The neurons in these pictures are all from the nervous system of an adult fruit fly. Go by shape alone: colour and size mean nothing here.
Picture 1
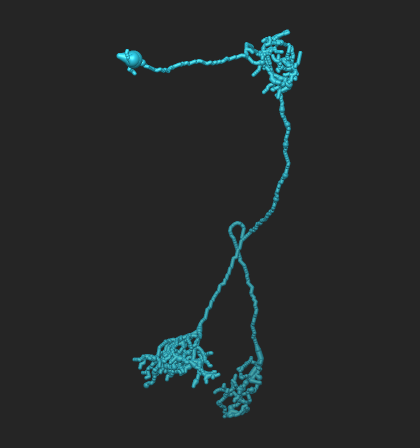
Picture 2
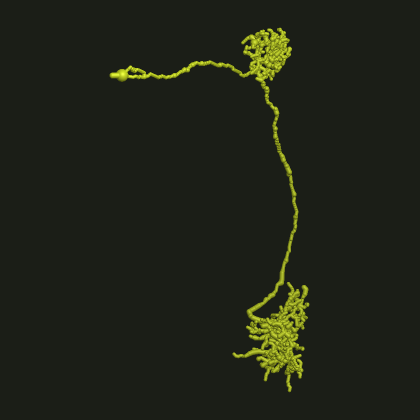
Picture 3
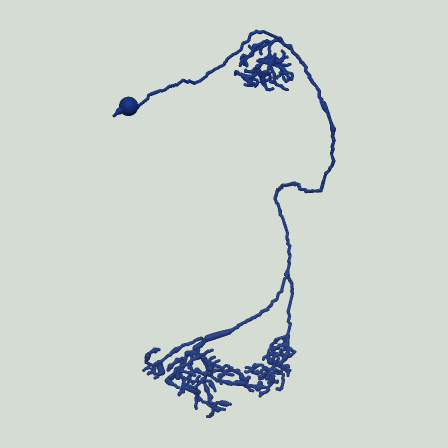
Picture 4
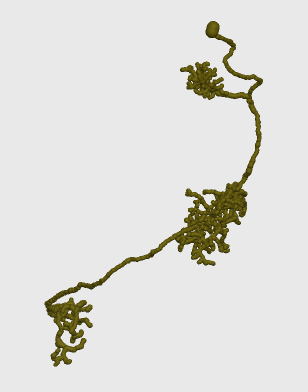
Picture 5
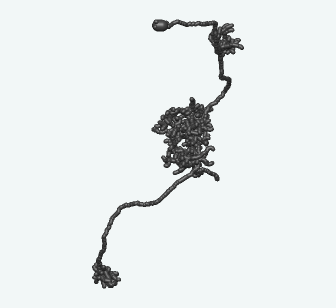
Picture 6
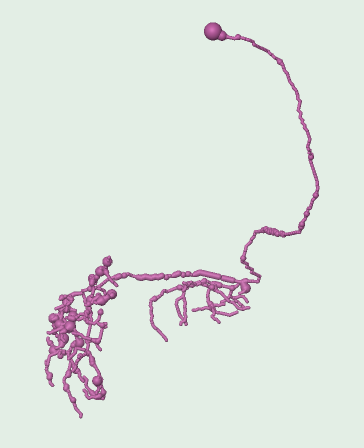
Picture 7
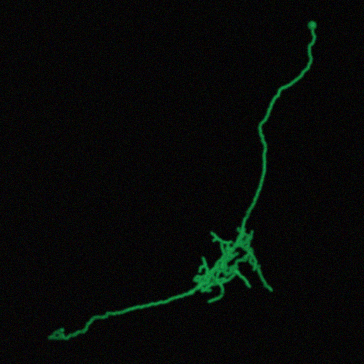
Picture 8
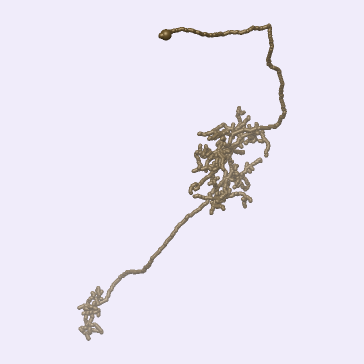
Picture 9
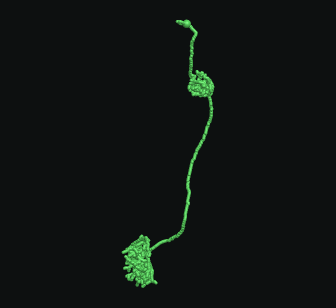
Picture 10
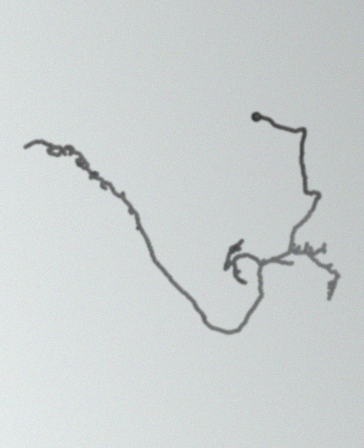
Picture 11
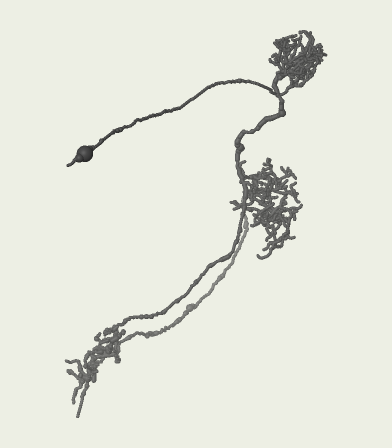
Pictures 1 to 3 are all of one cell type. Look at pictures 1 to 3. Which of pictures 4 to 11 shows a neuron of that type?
Picture 9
